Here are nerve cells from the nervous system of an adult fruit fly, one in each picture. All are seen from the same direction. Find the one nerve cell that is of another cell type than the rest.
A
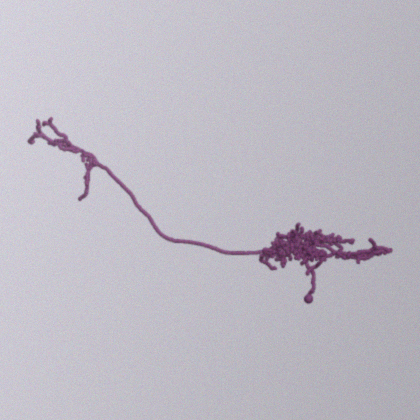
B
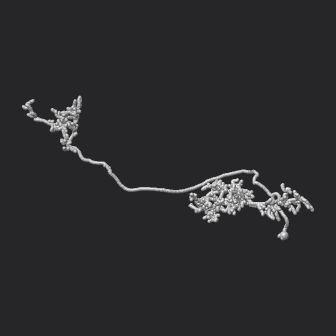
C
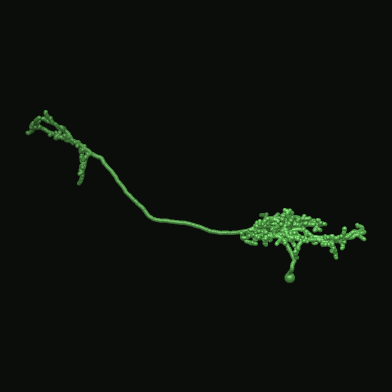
B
